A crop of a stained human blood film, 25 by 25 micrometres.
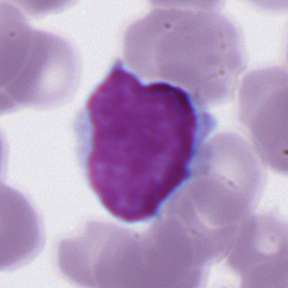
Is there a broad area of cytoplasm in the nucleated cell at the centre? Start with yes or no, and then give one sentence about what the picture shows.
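No. The cytoplasm forms only a thin rim around the nucleus.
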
